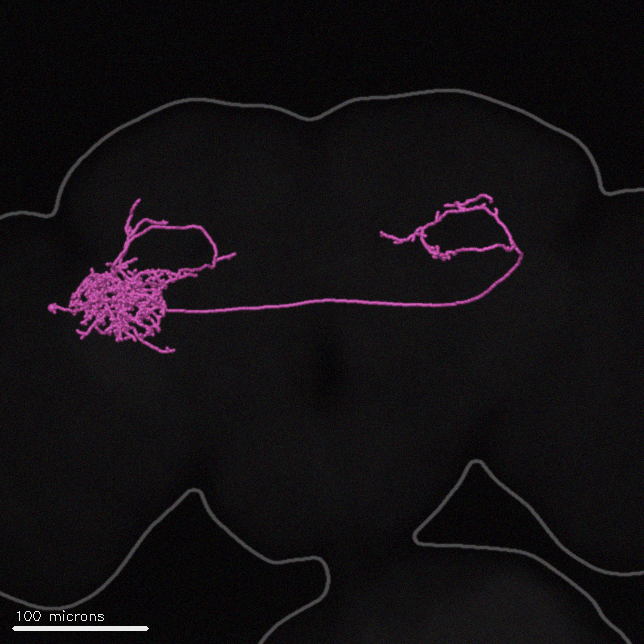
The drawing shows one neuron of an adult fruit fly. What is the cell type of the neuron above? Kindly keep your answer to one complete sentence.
A cell of type AVLP219_a is what this neuron is.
